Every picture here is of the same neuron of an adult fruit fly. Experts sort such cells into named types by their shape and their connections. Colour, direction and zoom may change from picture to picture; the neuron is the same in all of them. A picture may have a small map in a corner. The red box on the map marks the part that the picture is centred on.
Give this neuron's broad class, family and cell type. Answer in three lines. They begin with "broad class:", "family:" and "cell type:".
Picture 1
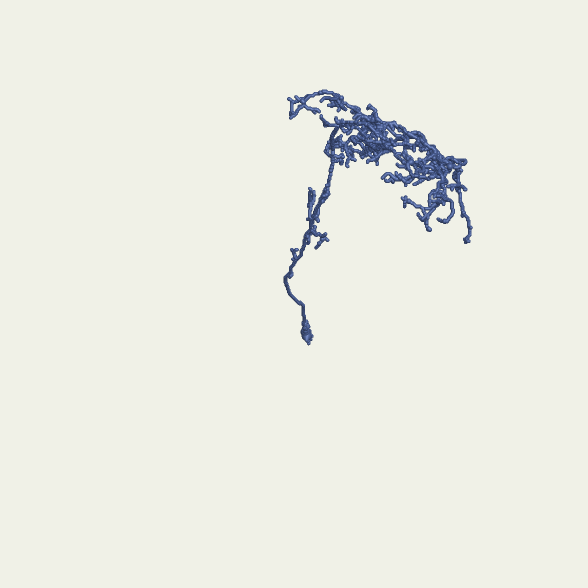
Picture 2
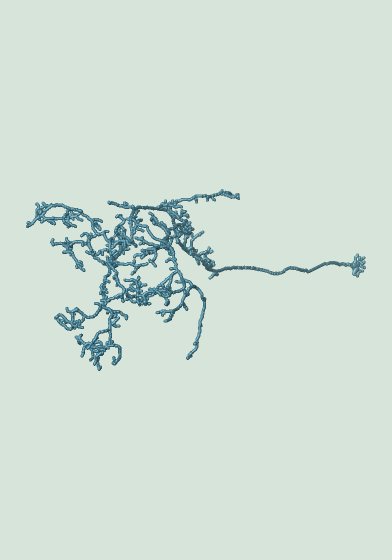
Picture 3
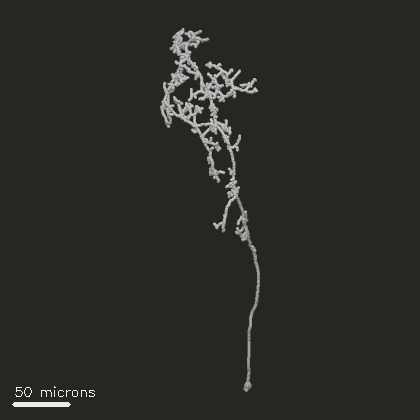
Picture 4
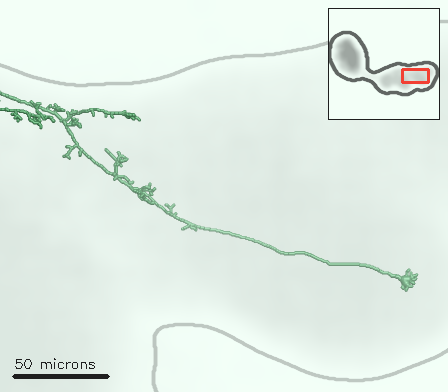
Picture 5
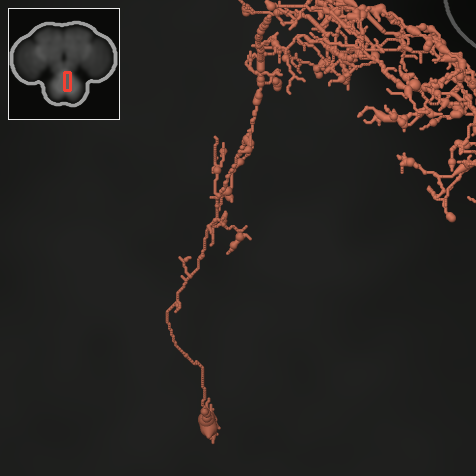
broad class: nerve-cord intrinsic neuron
family: hemilineage 06B
cell type: IN06B052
